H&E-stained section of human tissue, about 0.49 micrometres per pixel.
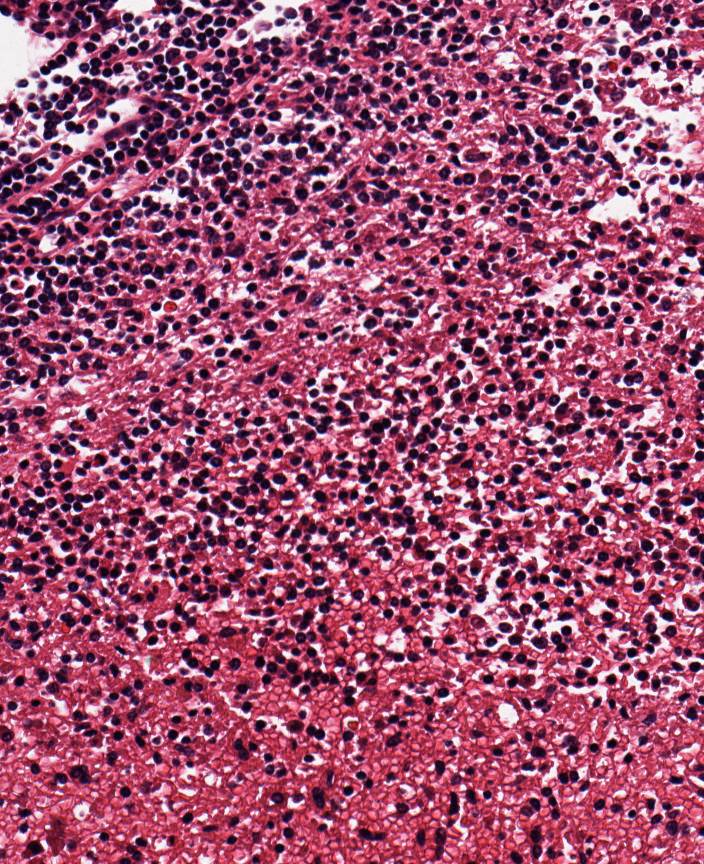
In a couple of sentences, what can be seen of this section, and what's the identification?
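First, architecture: the whole field is a sheet of loose cells, with no epithelium or glands anywhere. Second, cell type: most nucleated cells are small, with round, dense, dark-staining nuclei and scant cytoplasm. Third, the small dark nuclei crowd most tightly upper left, while red blood cells fill the spaces between nucleated cells and predominate lower down. This is spleen.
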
